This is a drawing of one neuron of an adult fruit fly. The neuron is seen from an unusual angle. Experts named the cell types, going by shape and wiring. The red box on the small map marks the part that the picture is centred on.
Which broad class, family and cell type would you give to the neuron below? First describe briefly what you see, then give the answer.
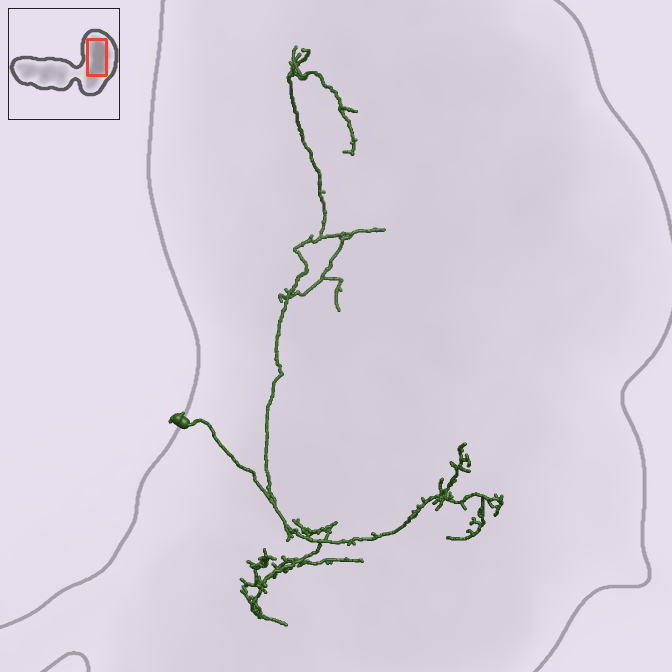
The picture shows dozens of branch ends. In this view it is taller than it is wide. This is a central-brain intrinsic neuron. Its family is hemilineage DM6_ventral. The cell type is CB3140.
